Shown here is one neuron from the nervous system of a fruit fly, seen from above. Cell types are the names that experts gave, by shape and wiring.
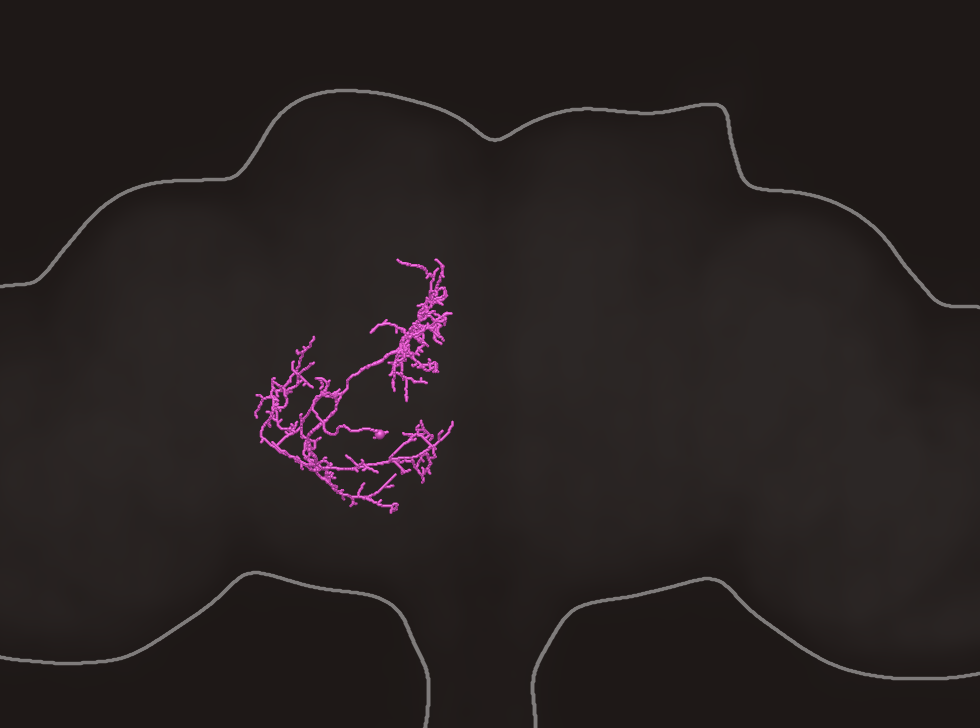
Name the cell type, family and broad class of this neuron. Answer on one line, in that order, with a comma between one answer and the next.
SMP496, hemilineage SMPpd1, central-brain intrinsic neuron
